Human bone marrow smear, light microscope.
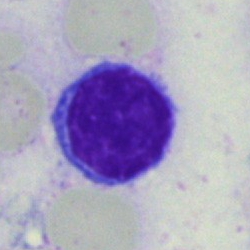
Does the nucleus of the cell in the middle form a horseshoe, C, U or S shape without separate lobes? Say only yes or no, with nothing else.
No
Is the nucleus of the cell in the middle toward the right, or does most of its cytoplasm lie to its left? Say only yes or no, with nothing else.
Yes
